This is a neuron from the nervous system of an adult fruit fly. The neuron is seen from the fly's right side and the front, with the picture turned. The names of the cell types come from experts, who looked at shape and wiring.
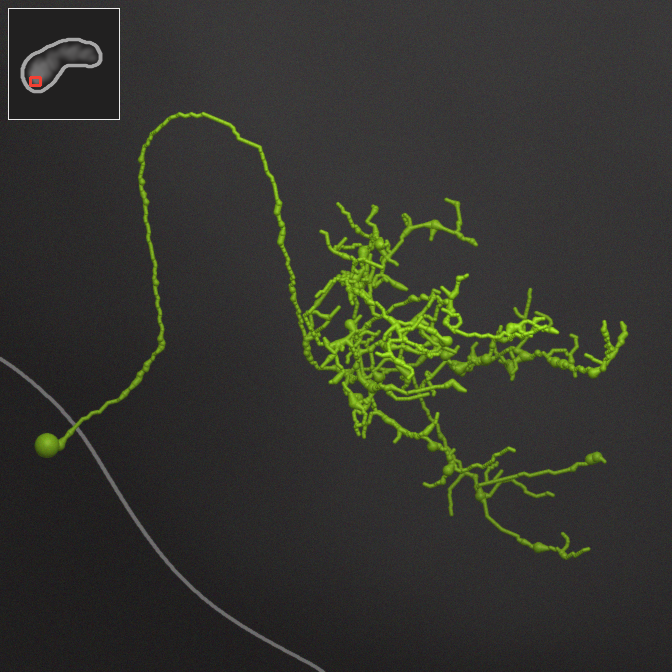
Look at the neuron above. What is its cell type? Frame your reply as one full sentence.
With respect to cell type, this neuron is CB2678.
